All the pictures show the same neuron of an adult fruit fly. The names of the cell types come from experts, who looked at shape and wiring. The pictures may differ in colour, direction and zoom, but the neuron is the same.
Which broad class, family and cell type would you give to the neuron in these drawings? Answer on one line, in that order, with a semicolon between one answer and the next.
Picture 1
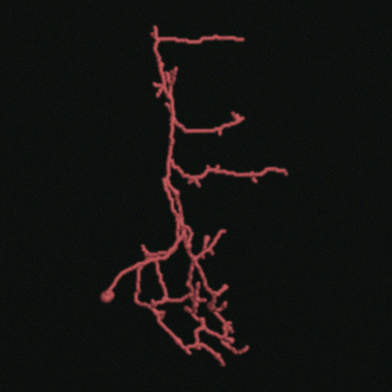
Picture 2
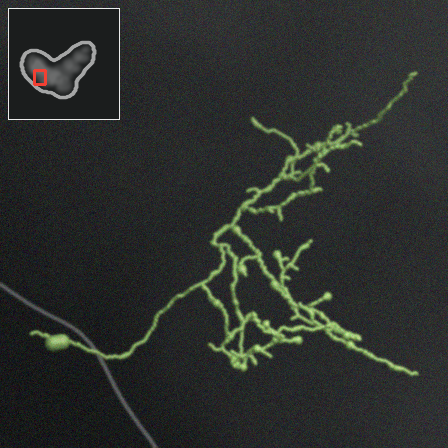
central-brain intrinsic neuron; hemilineage TRdl_b; CB2702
